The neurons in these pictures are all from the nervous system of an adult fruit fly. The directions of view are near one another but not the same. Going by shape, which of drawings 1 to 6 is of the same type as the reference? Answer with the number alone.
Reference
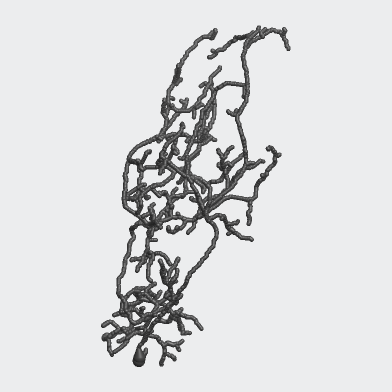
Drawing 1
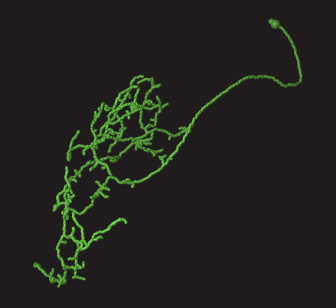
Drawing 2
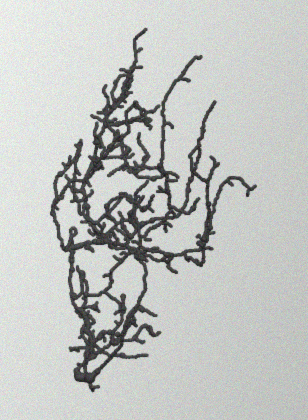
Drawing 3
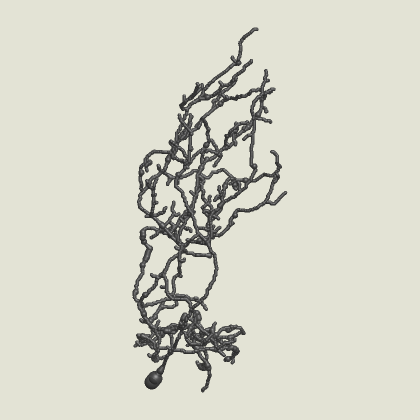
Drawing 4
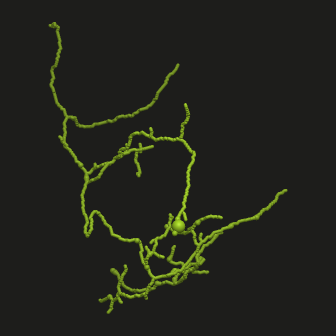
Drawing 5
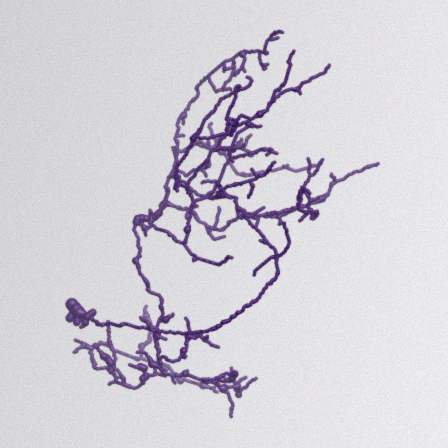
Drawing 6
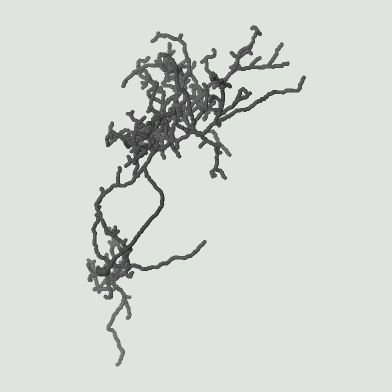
2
